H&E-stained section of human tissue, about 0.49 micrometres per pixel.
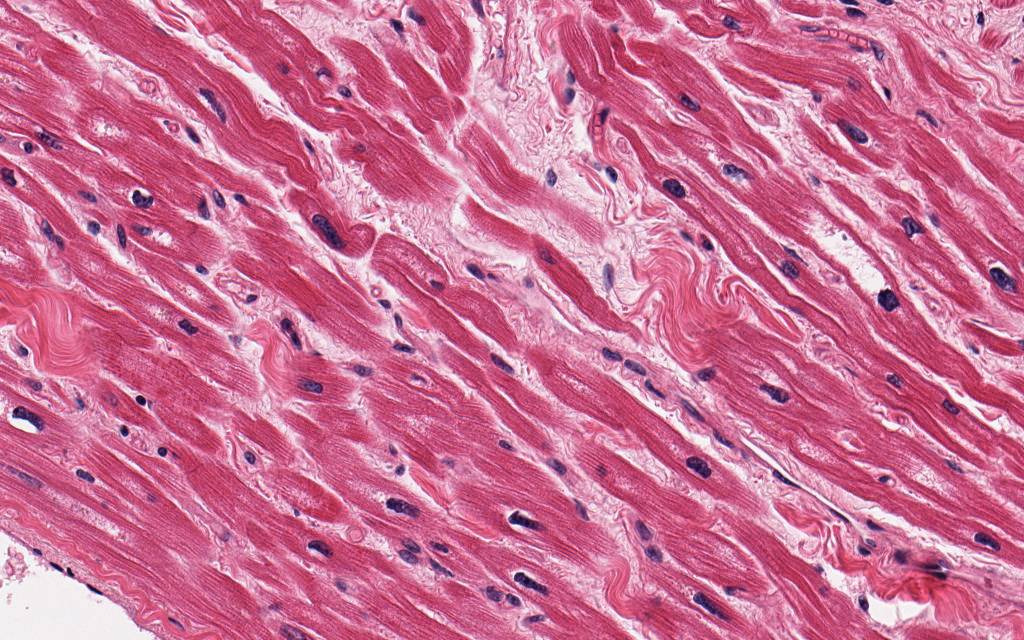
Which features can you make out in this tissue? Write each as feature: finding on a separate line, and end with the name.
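Direction: fibres parallel, running diagonally from upper left to lower right
Branching: fibres branch and join their neighbours
Fat cells: none in the field
Lower left corner: empty unstained area, where the tissue ends
Name: atrial appendage of the heart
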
